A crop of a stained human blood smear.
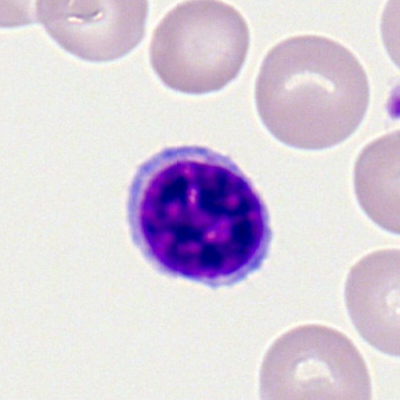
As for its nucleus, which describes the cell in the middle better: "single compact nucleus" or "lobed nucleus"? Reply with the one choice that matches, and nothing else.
Single compact nucleus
